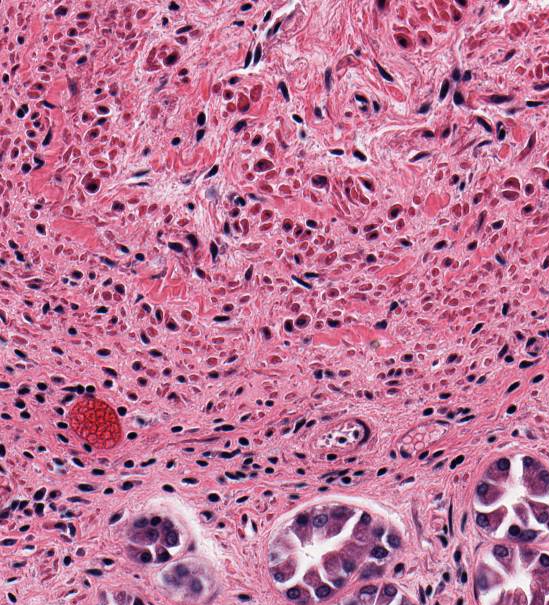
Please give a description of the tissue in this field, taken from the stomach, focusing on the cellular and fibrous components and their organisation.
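In the upper two-thirds of the field, cells lie scattered through stroma, singly or in loose small clusters, and form no gland lumens. Irregular bands of dense pink collagen run between these cells. Glands are confined to the bottom edge. In the lower third, near the left edge, a small round vessel is packed with red blood cells.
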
